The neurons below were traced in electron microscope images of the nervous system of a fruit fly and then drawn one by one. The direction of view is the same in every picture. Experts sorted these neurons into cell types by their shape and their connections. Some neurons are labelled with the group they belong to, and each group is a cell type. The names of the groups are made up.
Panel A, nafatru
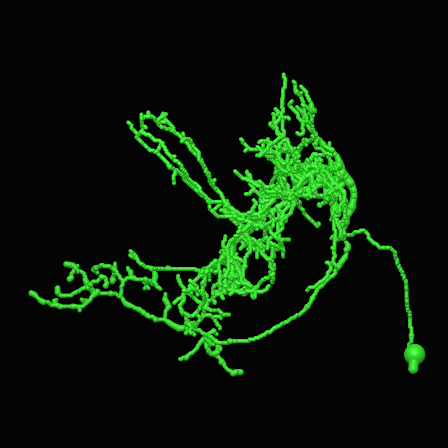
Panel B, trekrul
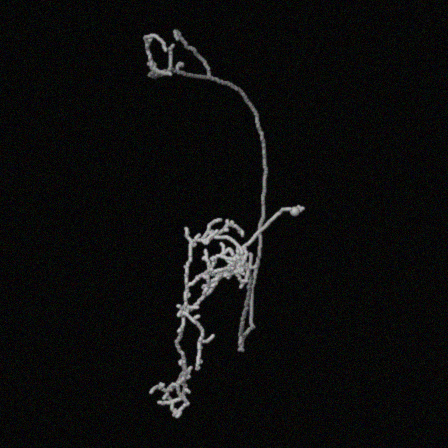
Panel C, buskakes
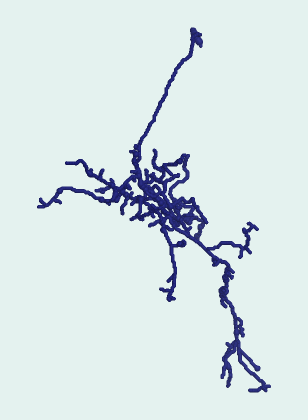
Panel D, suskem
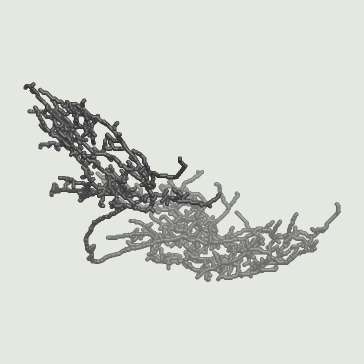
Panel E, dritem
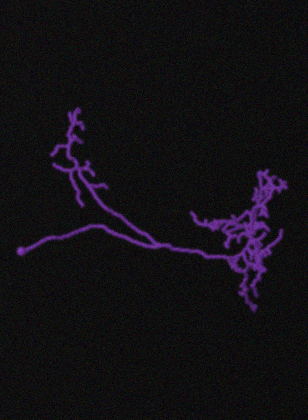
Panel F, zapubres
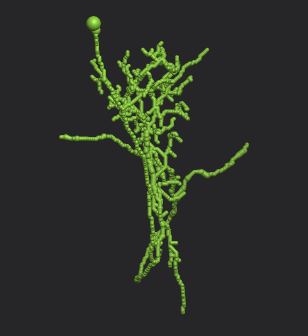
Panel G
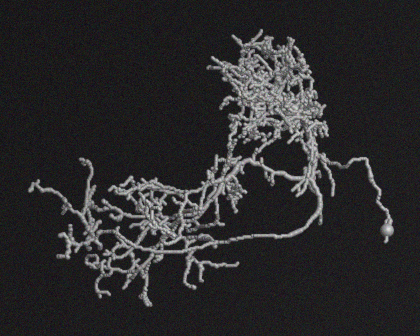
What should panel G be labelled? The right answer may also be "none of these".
nafatru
